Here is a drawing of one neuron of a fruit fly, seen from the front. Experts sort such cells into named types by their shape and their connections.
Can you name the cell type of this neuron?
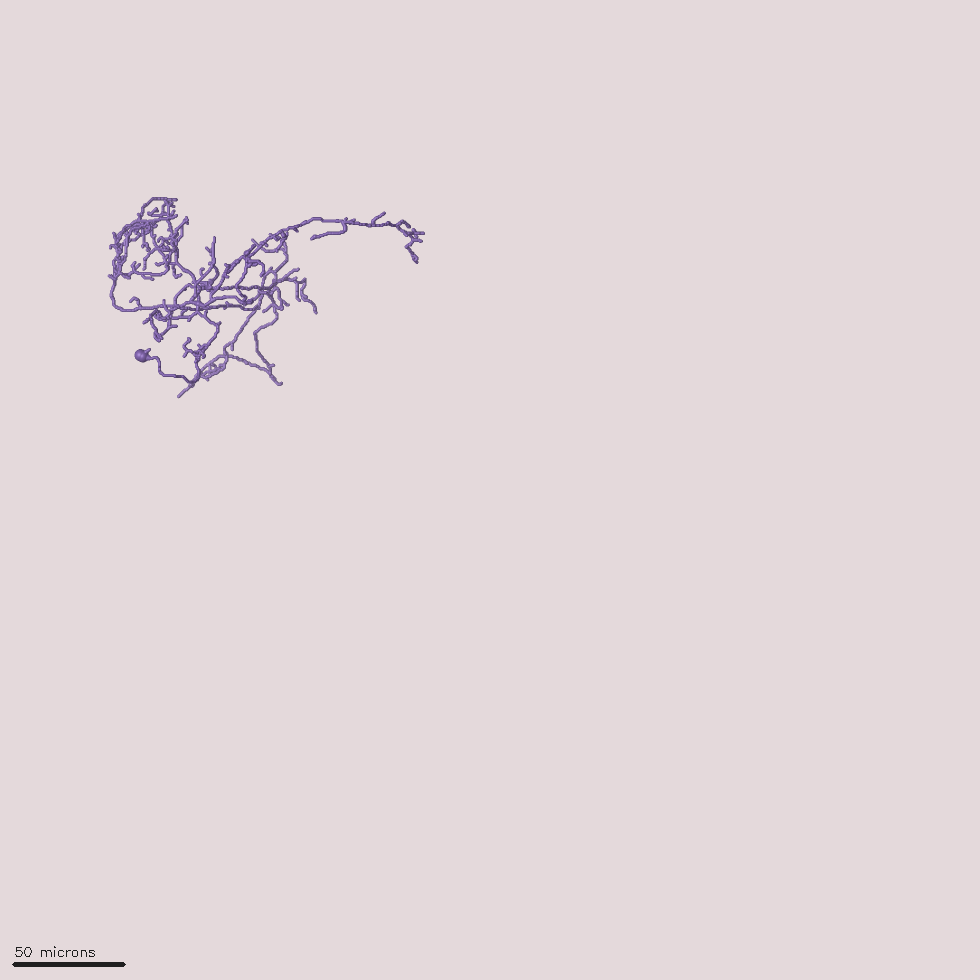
SLP170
